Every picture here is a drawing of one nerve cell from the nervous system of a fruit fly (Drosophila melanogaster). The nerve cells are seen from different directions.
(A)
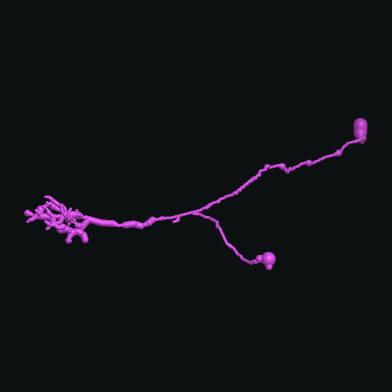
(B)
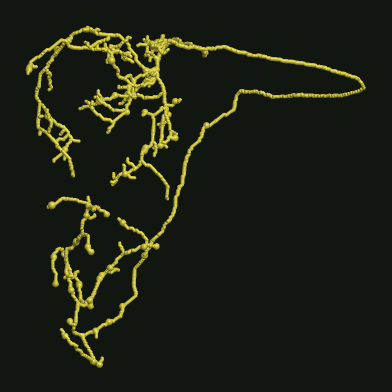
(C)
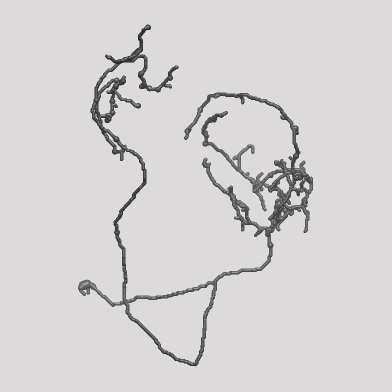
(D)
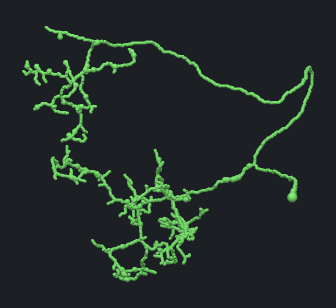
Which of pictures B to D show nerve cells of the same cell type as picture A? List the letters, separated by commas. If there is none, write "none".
none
